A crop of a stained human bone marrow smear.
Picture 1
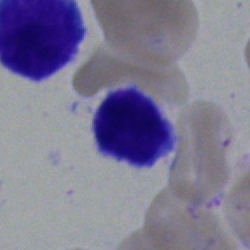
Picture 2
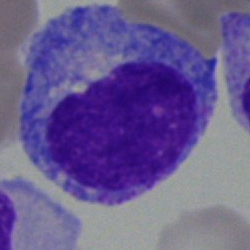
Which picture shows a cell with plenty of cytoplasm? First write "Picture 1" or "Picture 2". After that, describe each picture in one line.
Picture 2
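What picture 1 shows: Hardly any separate cytoplasm can be seen around the dark-staining mass.
What picture 2 shows: The cytoplasm is abundant and stained blue.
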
